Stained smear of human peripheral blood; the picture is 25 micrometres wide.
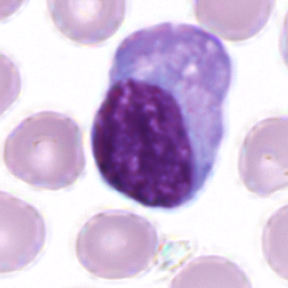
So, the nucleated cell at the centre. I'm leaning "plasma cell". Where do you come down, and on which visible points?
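Deciding points first: the cytoplasm is abundant, and most of it extends above and to the right of the nucleus. On that basis, plasma cell fits, and typical lymphocyte does not.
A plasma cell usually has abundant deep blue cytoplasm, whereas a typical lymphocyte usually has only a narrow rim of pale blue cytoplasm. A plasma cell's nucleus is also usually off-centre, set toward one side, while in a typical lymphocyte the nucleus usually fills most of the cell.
Next, the nucleus: it is oval, about 12 by 9 micrometres, with no indentation or lobes.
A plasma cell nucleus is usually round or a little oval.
Then the chromatin: dark purple and condensed into coarse clumps, with no nucleoli visible. Last, the cytoplasm holds no coarse granules, and the surrounding red cells lie close to the cell without touching it.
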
